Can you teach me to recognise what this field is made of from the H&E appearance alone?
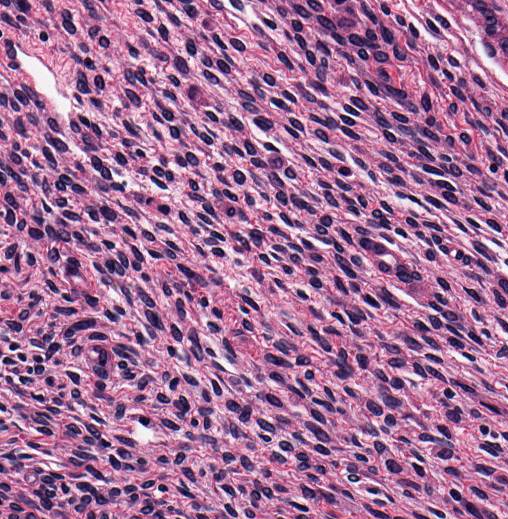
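Ovarian cortex, I think. What settles it is the dense, continuous sheet of spindle-shaped cells filling the whole field, with no epithelium or glands.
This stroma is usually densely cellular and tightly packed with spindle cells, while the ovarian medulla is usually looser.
Nuclei are oval to elongated and dark purple; cytoplasm is scant and pale pink, borders indistinct.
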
